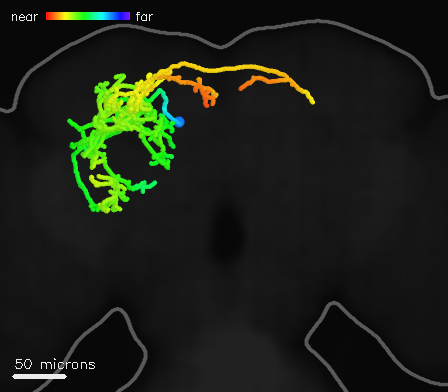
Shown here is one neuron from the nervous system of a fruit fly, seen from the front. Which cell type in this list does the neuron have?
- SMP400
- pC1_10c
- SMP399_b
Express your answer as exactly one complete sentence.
The neuron has pC1_10c as its cell type.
